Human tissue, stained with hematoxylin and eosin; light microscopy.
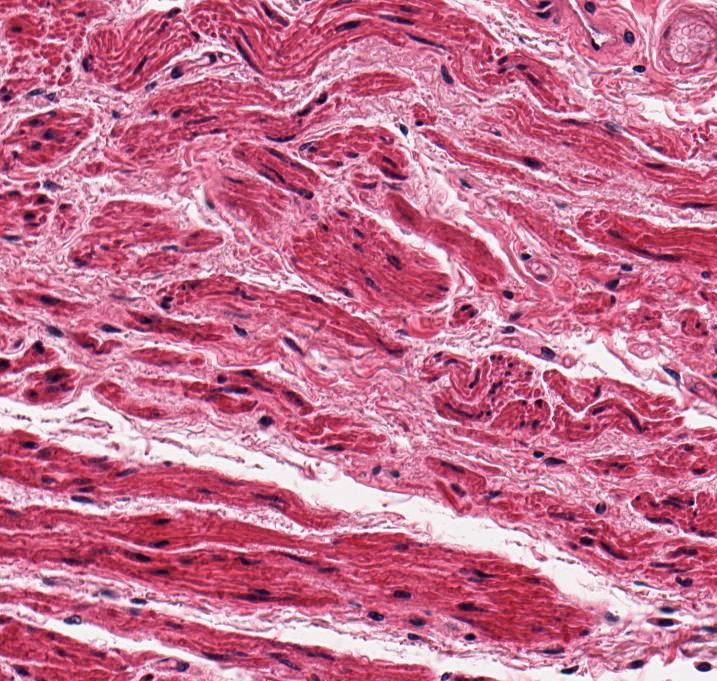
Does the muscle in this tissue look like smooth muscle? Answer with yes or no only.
Yes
